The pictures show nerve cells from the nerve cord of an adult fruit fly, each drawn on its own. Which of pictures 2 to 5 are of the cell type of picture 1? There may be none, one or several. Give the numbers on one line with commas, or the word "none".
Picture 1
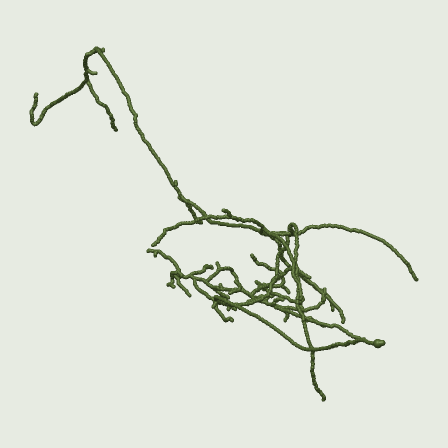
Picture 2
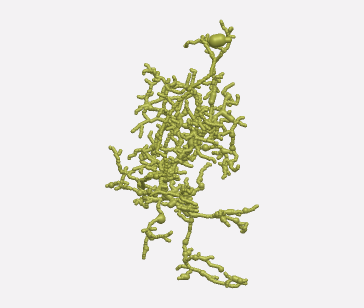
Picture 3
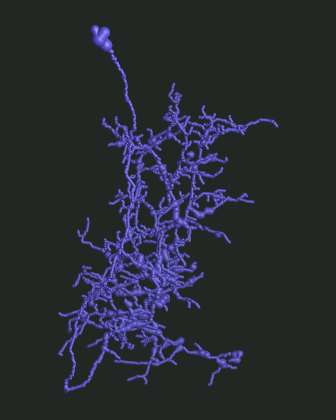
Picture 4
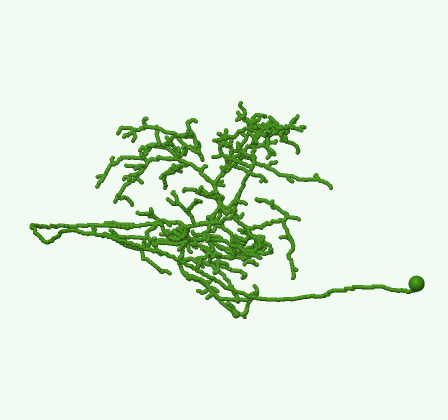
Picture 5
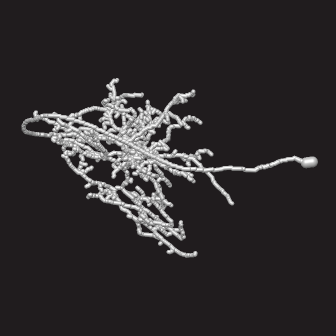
none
